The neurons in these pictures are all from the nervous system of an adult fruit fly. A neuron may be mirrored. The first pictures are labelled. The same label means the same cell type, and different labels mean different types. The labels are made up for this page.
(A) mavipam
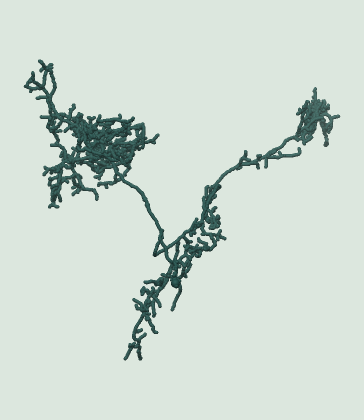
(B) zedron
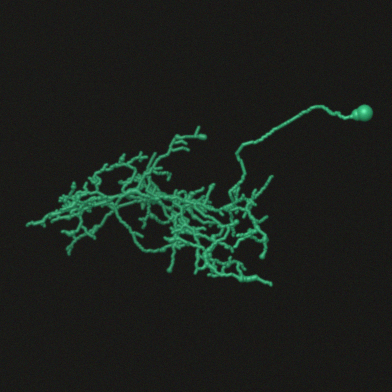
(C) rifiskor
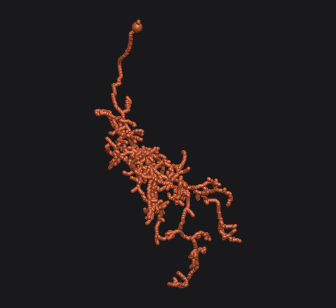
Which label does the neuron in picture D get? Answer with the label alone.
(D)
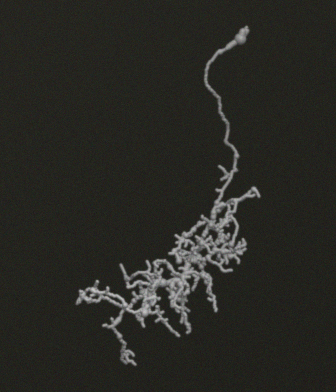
rifiskor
